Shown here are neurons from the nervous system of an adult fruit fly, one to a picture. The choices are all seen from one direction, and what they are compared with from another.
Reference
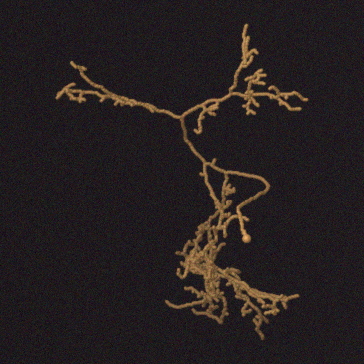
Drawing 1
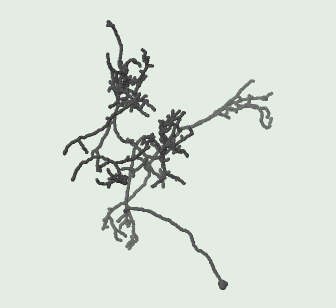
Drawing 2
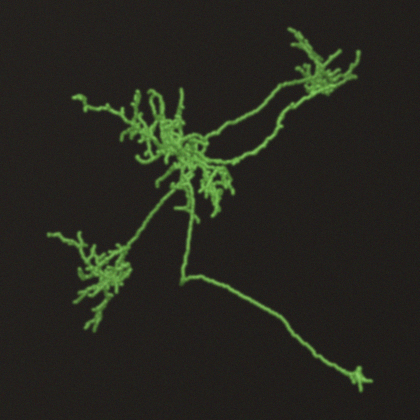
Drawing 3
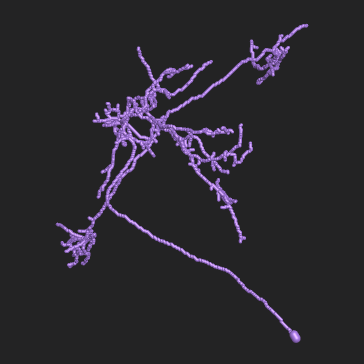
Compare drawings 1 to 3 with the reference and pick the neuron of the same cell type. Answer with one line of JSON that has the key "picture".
{"picture": 1}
